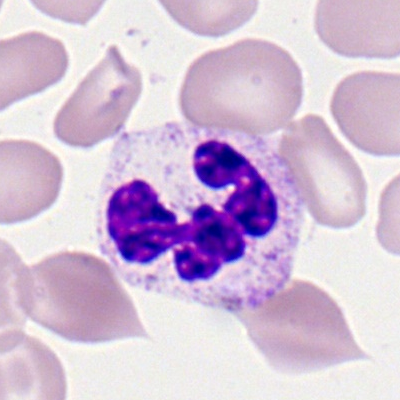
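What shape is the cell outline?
Roughly round, with a smooth edge.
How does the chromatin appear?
Dark purple and coarsely clumped.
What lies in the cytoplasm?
Fine lilac granules, scattered throughout a plentiful, pale pinkish-lilac cytoplasm.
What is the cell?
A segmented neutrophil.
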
